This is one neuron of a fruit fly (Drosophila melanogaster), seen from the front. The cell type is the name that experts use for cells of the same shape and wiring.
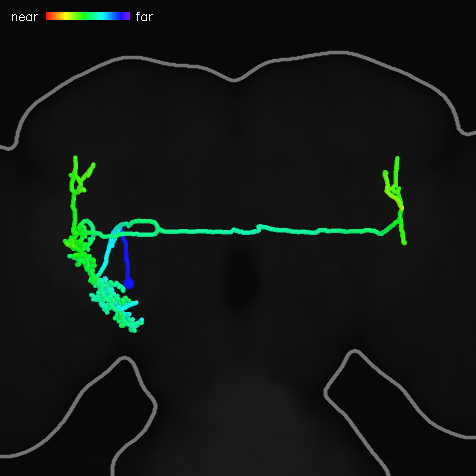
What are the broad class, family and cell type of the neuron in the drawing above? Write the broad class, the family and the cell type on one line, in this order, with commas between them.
central-brain intrinsic neuron, hemilineage VLPl&p2_posterior, CB1142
